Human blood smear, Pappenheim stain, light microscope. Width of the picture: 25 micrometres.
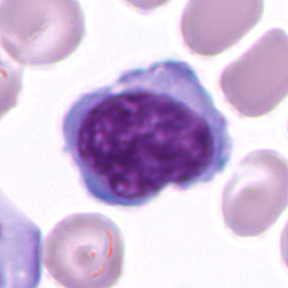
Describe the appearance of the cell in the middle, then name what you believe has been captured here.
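The nucleus is a single rounded oval mass, about 12 by 10 micrometres, with no separate lobes. Its chromatin is dark purple and coarsely clumped, with paler streaks running between the clumps. The cell measures about 14 micrometres across, and the nucleus takes up about 60% of its area. Pale greyish-blue cytoplasm forms a band that is widest above the nucleus. This is a plasma cell.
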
